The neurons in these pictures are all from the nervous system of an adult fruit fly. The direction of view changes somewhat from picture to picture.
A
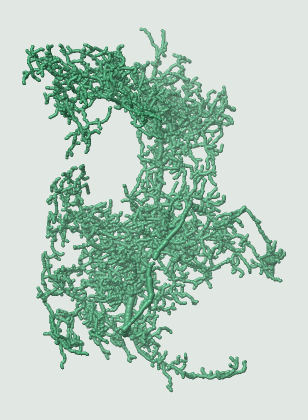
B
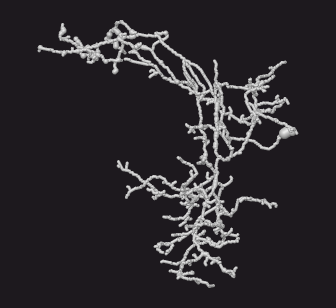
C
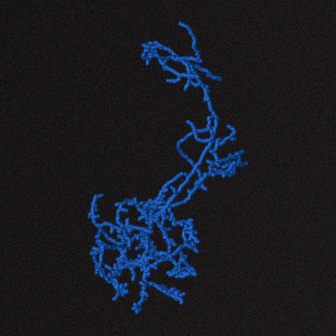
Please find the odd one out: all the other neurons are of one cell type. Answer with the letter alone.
A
